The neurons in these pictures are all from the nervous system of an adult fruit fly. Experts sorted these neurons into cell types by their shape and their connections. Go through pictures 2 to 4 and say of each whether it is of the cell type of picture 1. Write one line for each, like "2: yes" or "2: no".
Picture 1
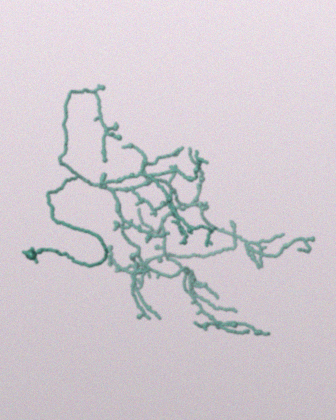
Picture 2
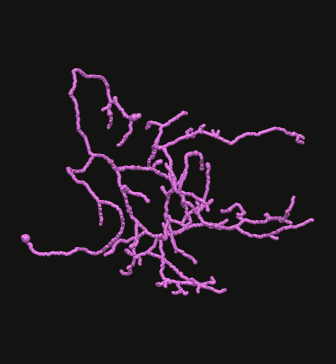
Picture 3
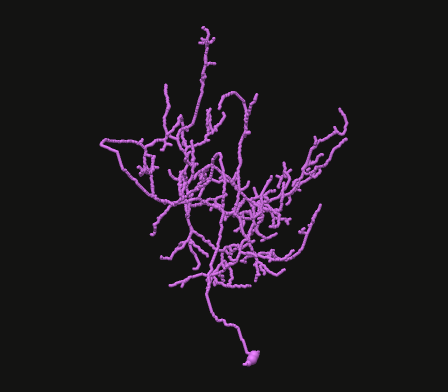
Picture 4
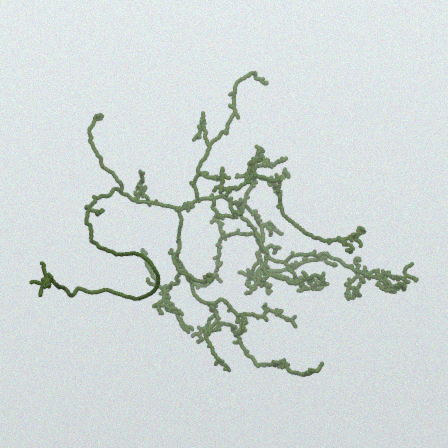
2: yes
3: yes
4: yes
